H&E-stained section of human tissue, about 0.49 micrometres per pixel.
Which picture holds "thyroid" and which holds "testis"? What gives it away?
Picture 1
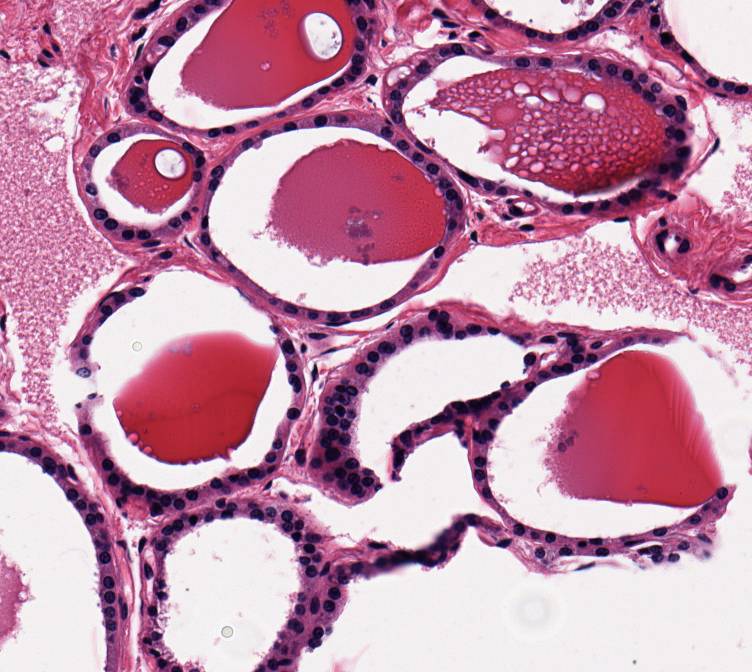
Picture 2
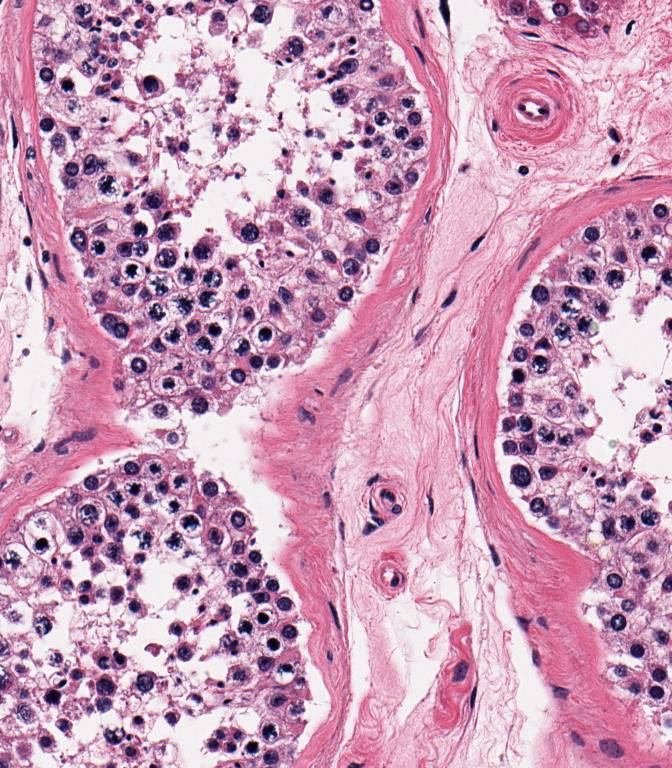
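Thyroid's the first, testis the second. In the thyroid you've got closed, rounded follicles of clearly varying size lying close together, each lined by one layer of low cuboidal cells with small, round, darkly stained nuclei. The upper right follicle holds red material riddled with small round clear vacuoles. The testis has parts of rounded tubules at upper left, lower left and right, with a band of stroma running down the centre between them. Those tubules are packed with cells whose large round nuclei have coarse, clumped dark chromatin. Its stroma is pale pink and fibrous with spindle-shaped nuclei, and holds small thick-walled vessels with narrow lumens, one near the top, others lower down.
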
